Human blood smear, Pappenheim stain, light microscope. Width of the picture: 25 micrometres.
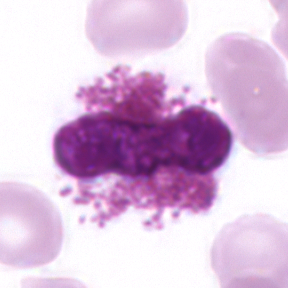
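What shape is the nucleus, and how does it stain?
It is elongated and stretches horizontally across the cell, stained a dense dark purple throughout.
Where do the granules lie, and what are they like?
They sit in clusters above and below the nucleus, coarse and distinguishable one by one.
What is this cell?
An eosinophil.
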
